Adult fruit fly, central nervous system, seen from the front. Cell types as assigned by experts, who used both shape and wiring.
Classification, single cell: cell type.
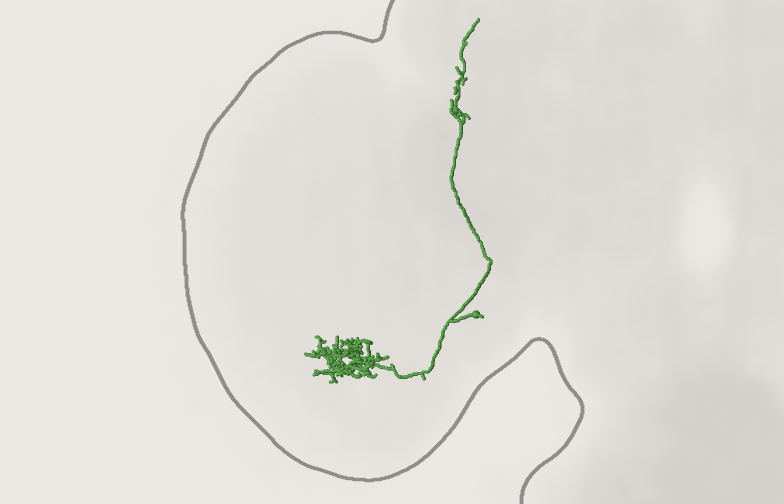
MeVP10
